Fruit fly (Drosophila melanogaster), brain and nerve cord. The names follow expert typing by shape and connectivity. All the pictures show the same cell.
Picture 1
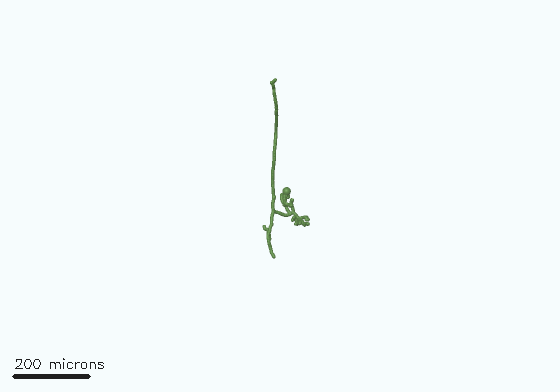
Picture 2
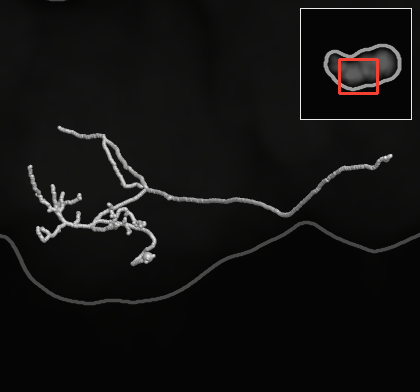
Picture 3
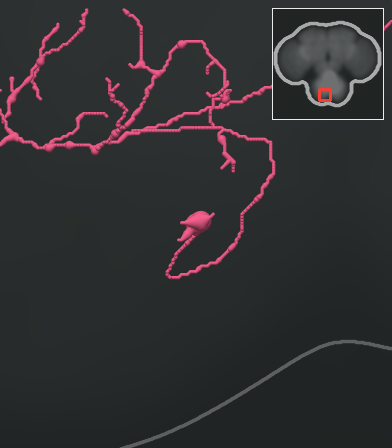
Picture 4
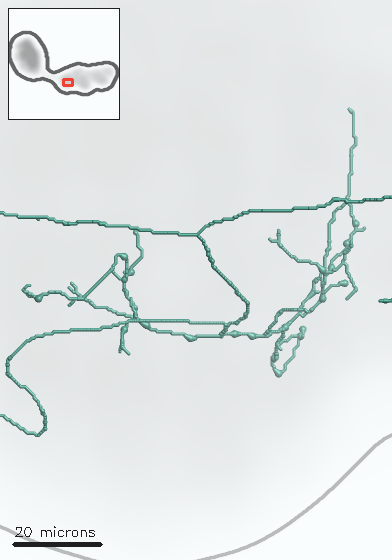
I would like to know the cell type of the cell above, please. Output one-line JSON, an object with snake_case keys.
{"cell_type": "AN10B061"}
